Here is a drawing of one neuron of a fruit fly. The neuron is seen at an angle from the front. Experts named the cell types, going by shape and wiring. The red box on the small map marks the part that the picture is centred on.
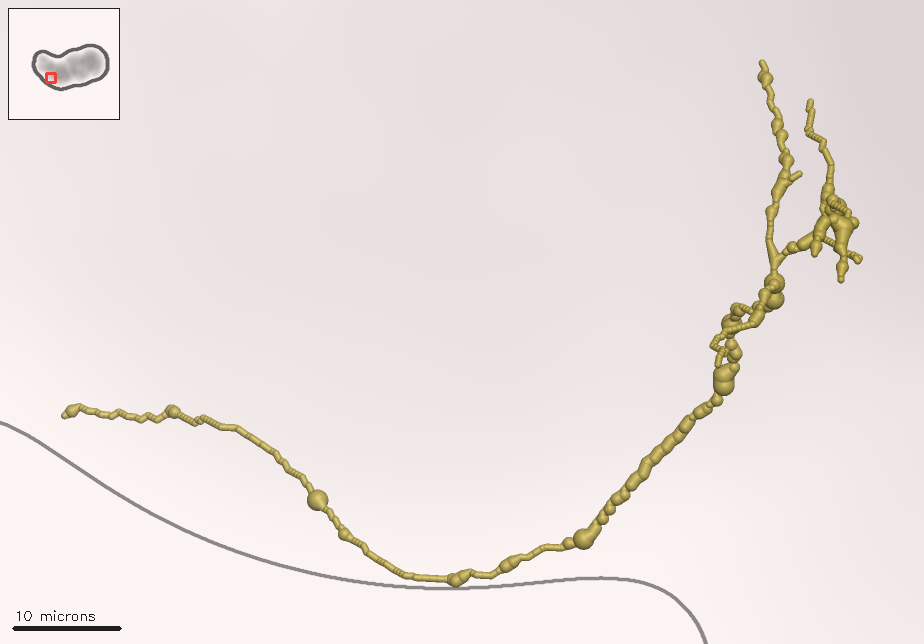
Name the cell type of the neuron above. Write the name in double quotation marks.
"SNta29"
